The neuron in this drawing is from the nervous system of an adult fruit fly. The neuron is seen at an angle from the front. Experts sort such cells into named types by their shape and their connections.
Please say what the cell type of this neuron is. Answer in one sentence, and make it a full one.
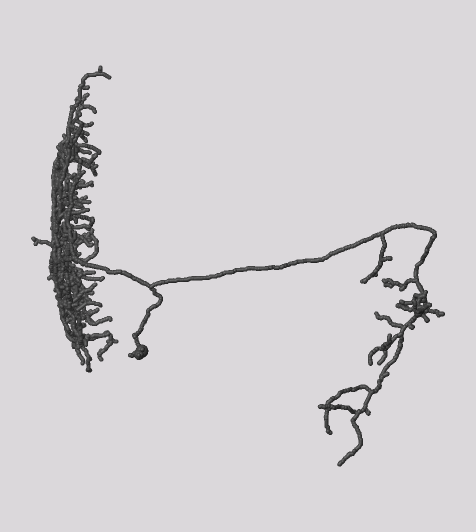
As a matter of cell type, the neuron is MeVP60.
